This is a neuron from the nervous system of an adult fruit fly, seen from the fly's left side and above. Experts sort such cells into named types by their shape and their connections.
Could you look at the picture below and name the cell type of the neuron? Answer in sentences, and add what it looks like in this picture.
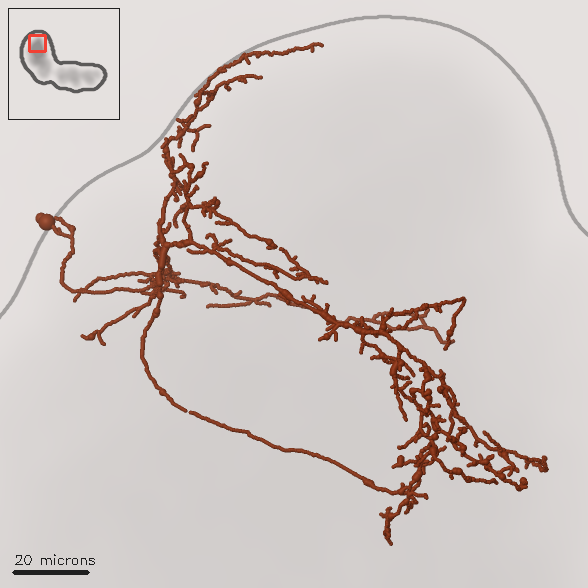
Its cell type is CL089_b. This is a central-brain intrinsic neuron. The cell body is on the left of the picture. By the scale bar it is about 140 microns wide in this view.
